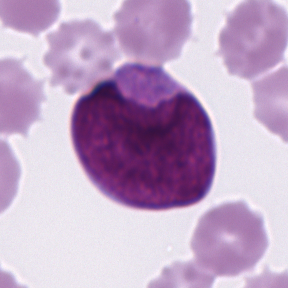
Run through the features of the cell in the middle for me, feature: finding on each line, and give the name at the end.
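Nucleus: fills most of the cell
Cytoplasm amount: only a little
Cytoplasm position: mostly in the nuclear notch at the top
Cytoplasm colour: pale pinkish-lilac
Chromatin: fine, evenly stippled, no coarse clumps
Name: myeloblast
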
